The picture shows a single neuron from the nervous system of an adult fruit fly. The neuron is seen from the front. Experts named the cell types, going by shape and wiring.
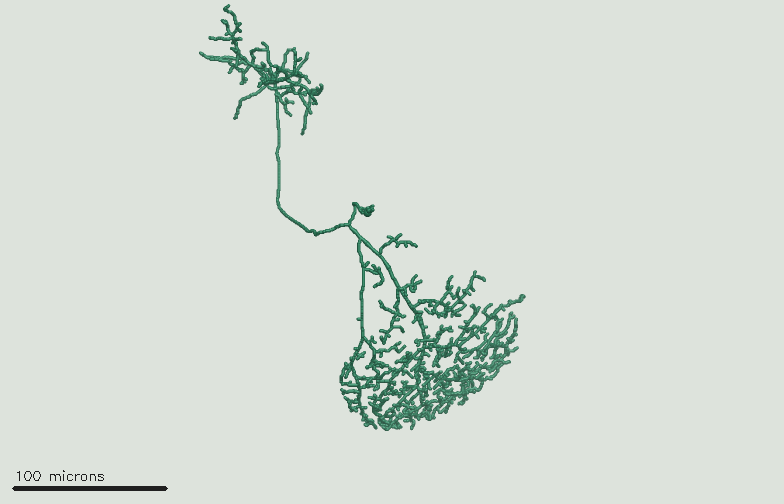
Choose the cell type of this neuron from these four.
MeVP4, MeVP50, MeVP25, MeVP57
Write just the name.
MeVP25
